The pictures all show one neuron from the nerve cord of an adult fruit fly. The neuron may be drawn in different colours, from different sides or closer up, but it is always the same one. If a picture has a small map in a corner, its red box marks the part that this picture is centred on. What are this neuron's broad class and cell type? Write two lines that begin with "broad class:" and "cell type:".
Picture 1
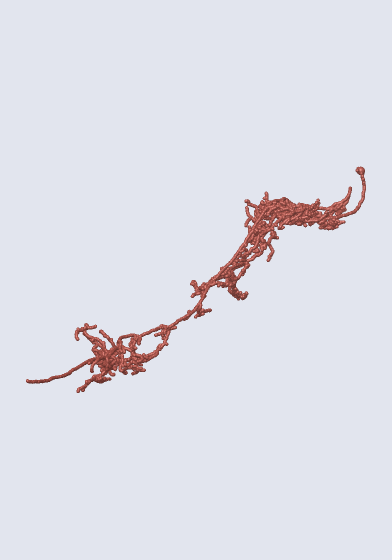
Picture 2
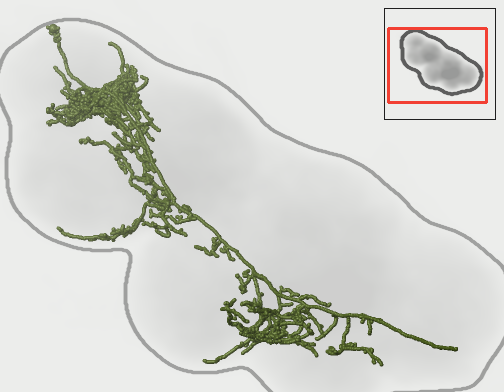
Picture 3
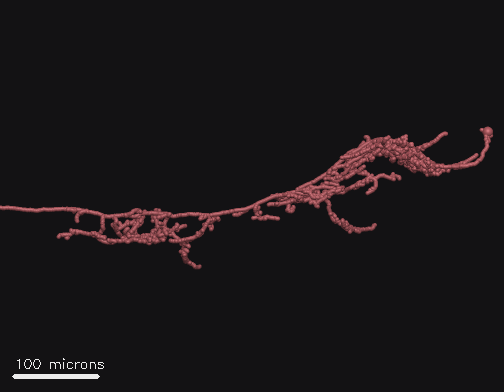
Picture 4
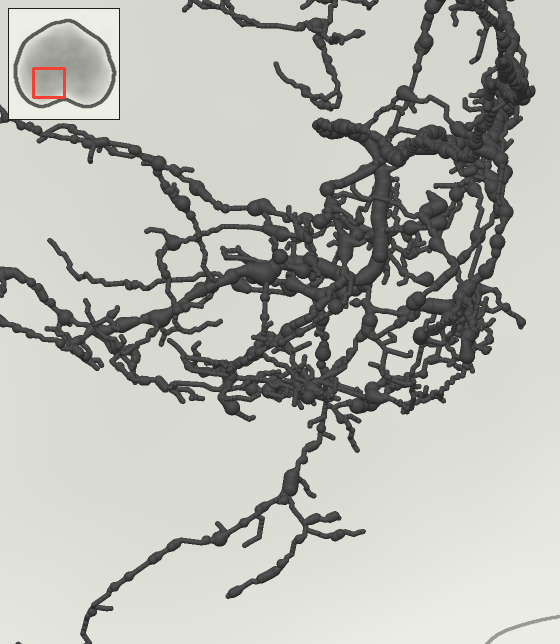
broad class: ascending neuron
cell type: ANXXX055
